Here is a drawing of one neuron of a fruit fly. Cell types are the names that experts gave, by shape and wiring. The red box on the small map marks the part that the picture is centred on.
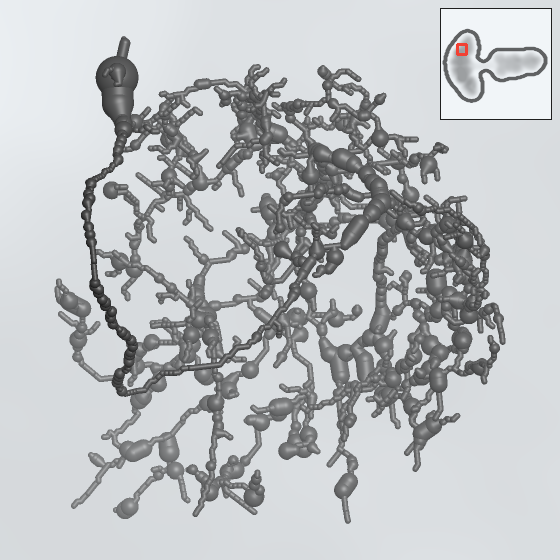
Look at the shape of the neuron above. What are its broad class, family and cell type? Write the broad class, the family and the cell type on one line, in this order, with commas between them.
central-brain intrinsic neuron, hemilineage LHl4_dorsal, LHAV4g17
